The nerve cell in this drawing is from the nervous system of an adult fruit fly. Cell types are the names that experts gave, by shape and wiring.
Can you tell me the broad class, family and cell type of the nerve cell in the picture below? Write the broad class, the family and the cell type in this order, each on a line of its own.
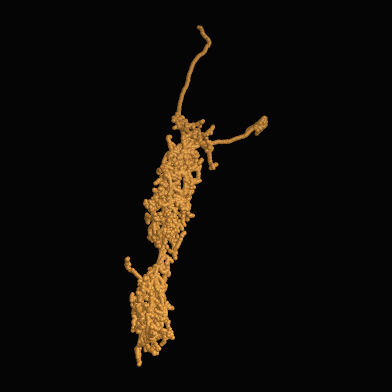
motor neuron of the nerve cord
hemilineage 16B
MNhm42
